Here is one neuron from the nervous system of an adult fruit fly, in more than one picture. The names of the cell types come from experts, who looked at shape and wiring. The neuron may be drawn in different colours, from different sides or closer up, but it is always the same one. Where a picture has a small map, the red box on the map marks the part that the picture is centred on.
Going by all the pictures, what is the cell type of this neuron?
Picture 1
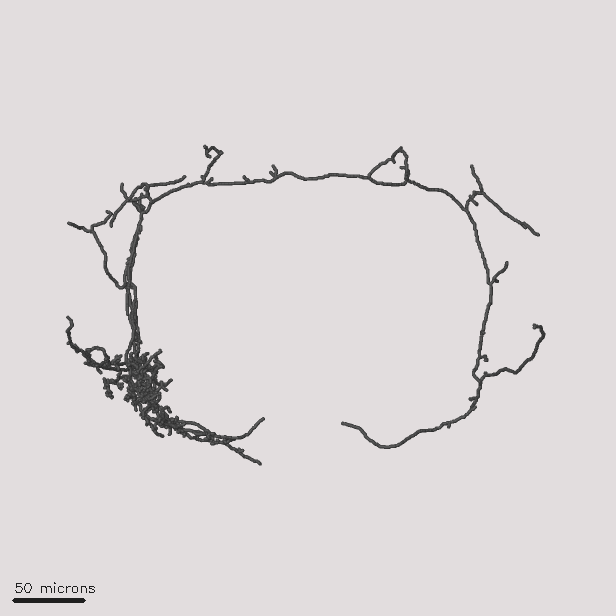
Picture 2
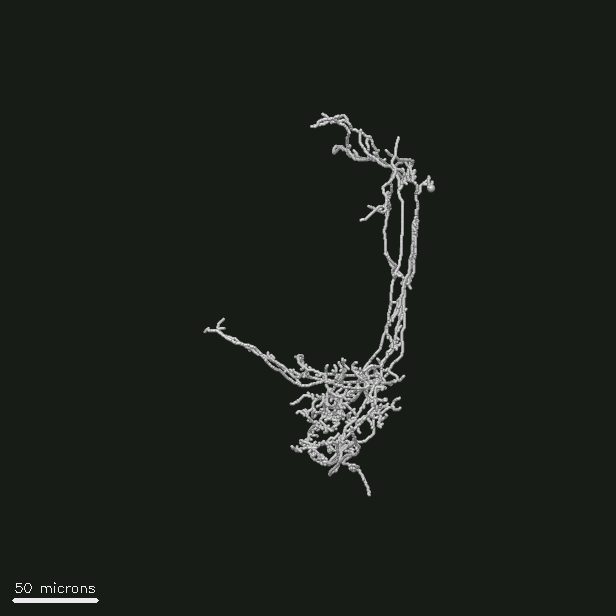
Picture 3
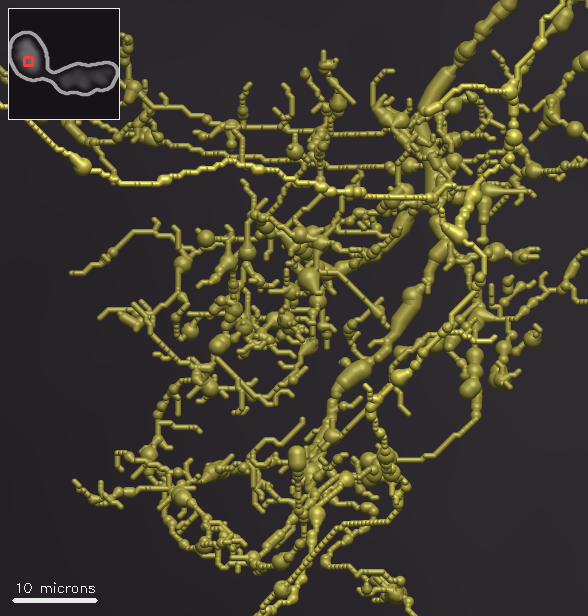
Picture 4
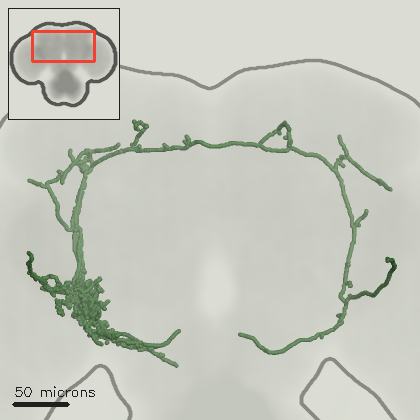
WED092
